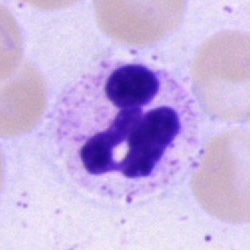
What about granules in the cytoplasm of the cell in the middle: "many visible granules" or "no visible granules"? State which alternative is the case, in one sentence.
What is seen in the cytoplasm of this cell is many granules.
